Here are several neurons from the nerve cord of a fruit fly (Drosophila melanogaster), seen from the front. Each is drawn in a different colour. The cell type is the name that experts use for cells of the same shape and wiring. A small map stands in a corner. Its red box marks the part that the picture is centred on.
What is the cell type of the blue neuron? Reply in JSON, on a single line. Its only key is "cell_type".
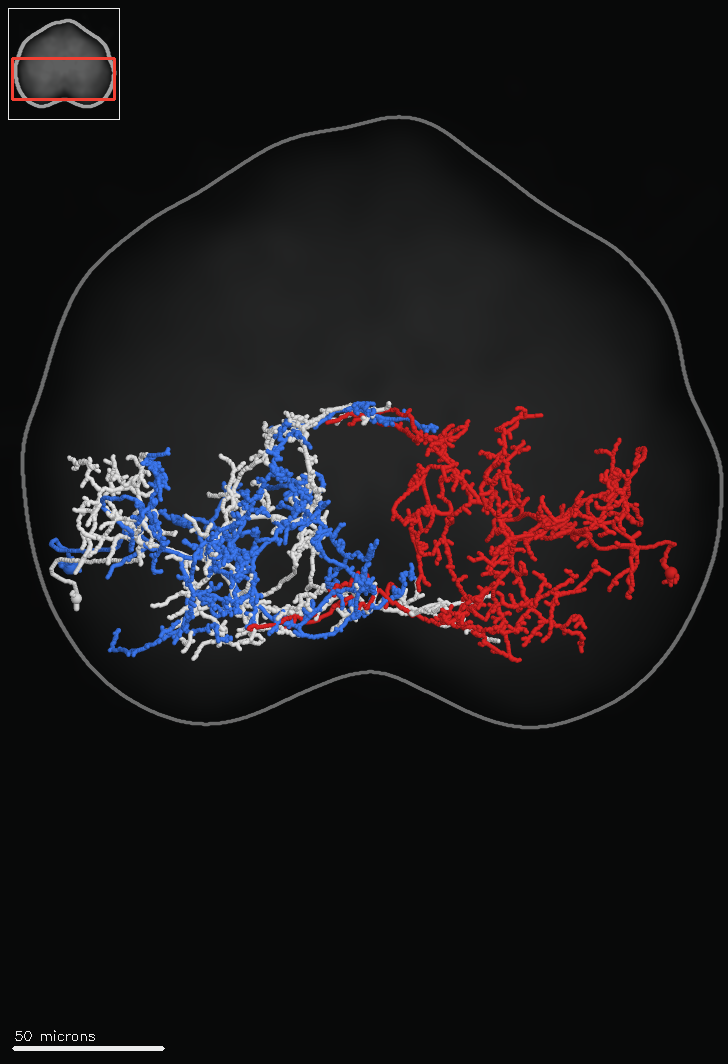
{"cell_type": "IN20A.22A013"}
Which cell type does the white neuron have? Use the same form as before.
{"cell_type": "IN20A.22A011"}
